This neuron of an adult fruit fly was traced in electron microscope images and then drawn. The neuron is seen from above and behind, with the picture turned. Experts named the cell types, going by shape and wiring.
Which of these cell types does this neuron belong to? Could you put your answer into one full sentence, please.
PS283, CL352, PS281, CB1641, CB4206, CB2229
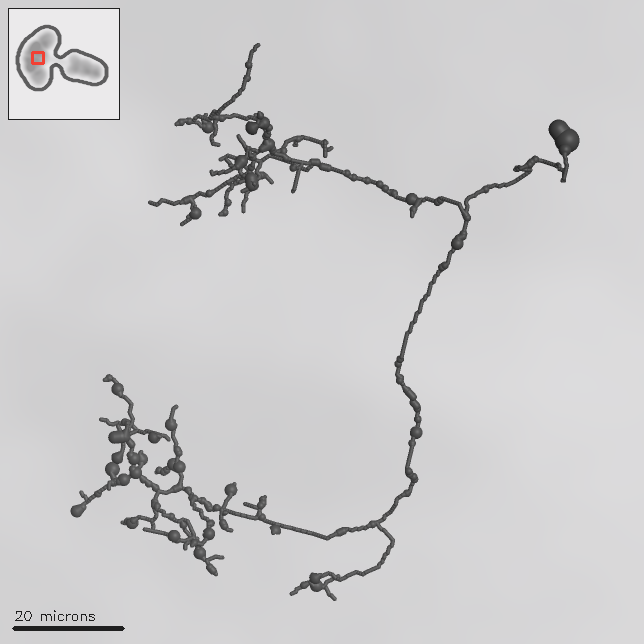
The cell type of the neuron here is CB4206.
